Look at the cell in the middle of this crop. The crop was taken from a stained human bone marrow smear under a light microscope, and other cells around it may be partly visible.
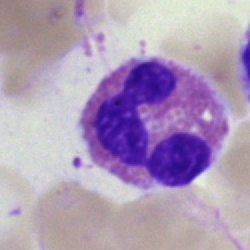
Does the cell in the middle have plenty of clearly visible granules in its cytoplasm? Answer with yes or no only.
Yes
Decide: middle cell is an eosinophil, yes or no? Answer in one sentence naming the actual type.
Yes, it is an eosinophil that is seen at the centre of the crop.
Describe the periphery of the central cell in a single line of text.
Smooth all around, the outline has no projections to report.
